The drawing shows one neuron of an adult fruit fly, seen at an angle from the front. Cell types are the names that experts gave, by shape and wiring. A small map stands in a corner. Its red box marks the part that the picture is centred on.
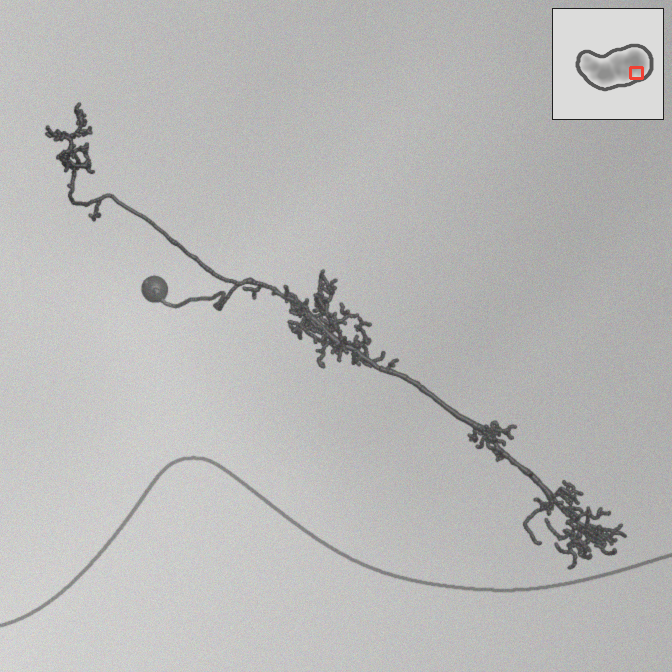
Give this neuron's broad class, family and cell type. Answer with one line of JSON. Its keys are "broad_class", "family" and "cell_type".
{"broad_class": "optic-lobe intrinsic neuron", "family": "T", "cell_type": "T2"}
